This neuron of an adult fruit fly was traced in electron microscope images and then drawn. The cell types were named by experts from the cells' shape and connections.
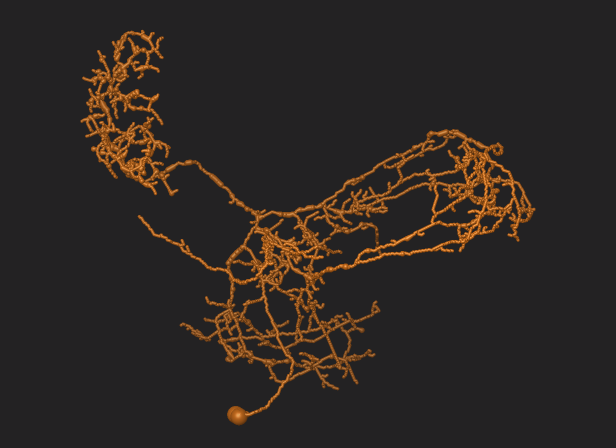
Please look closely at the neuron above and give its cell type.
SMP255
